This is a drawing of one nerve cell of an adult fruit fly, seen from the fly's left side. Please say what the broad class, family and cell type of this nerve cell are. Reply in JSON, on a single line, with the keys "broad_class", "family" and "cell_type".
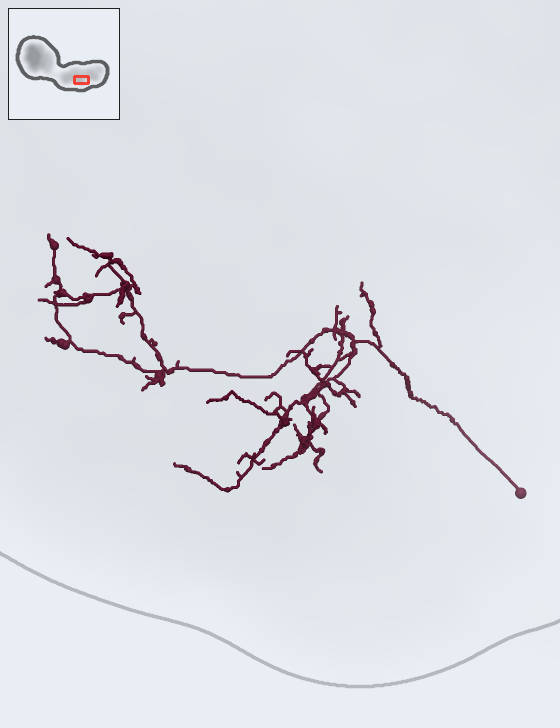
{"broad_class": "nerve-cord intrinsic neuron", "family": "hemilineage 20A.22A", "cell_type": "IN20A.22A092"}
